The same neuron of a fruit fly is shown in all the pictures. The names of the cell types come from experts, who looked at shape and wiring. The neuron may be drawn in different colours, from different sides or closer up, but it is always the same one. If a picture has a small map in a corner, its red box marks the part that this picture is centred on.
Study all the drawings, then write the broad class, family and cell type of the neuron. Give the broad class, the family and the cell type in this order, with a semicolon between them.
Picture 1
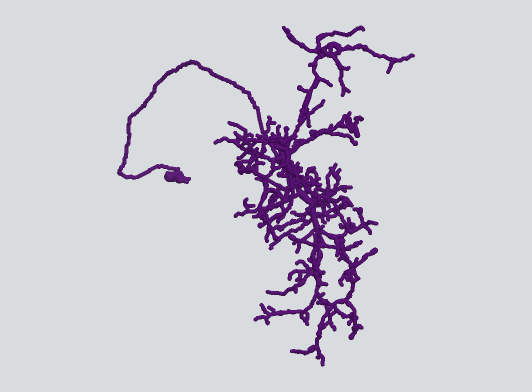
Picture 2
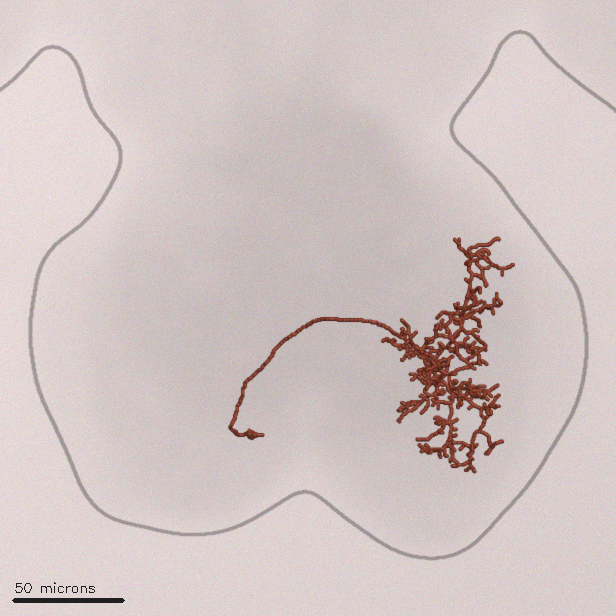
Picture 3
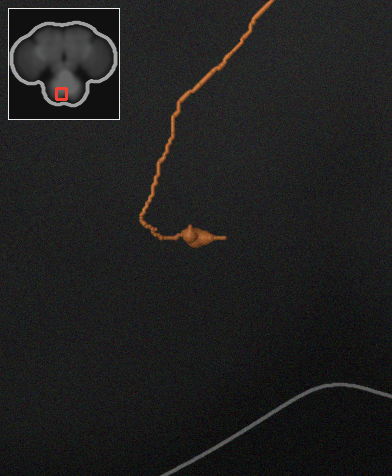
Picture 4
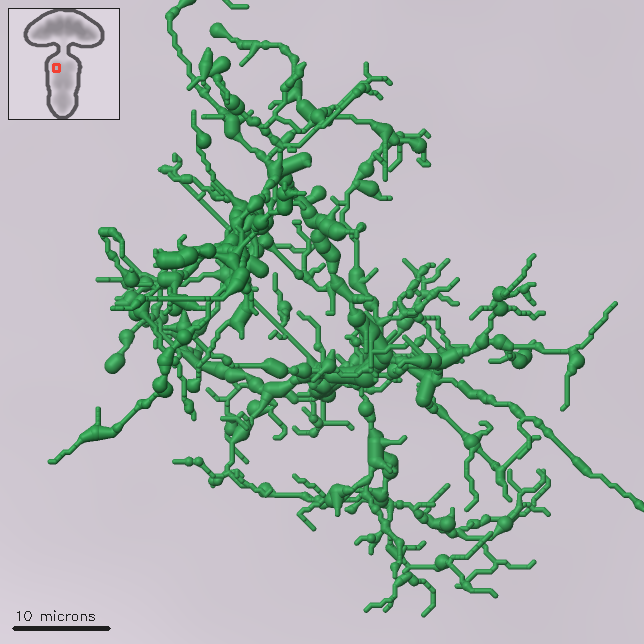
nerve-cord intrinsic neuron; hemilineage 12B; IN12B037_e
